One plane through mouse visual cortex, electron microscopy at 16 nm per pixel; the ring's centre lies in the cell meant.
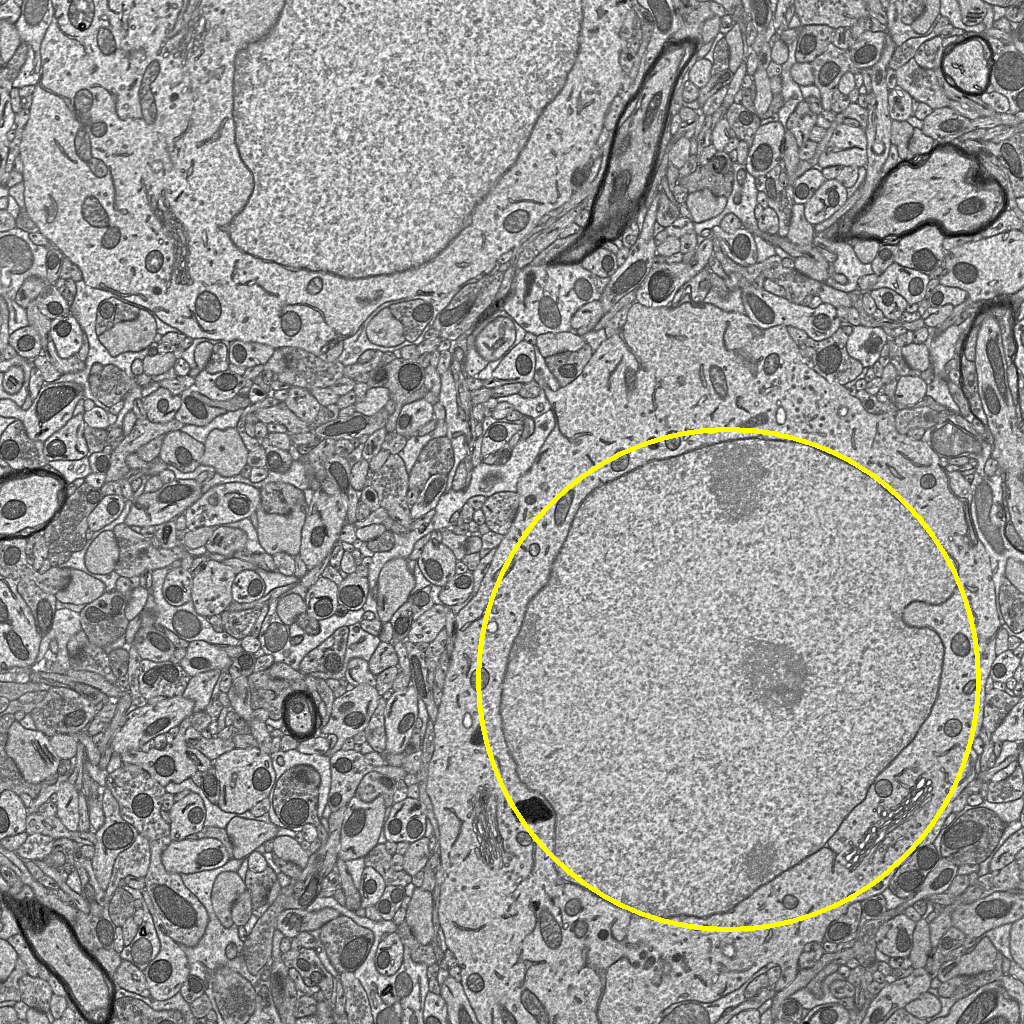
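Excitatory neuron, the ringed cell. Its large, rounded nucleus lies almost wholly within the ring. The nuclear envelope is smooth apart from a single deep notch on the right side. Chromatin is pale and finely dispersed, without a thick dark band along the envelope. One small, very dark angular body sits against the lower left of the nucleus.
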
